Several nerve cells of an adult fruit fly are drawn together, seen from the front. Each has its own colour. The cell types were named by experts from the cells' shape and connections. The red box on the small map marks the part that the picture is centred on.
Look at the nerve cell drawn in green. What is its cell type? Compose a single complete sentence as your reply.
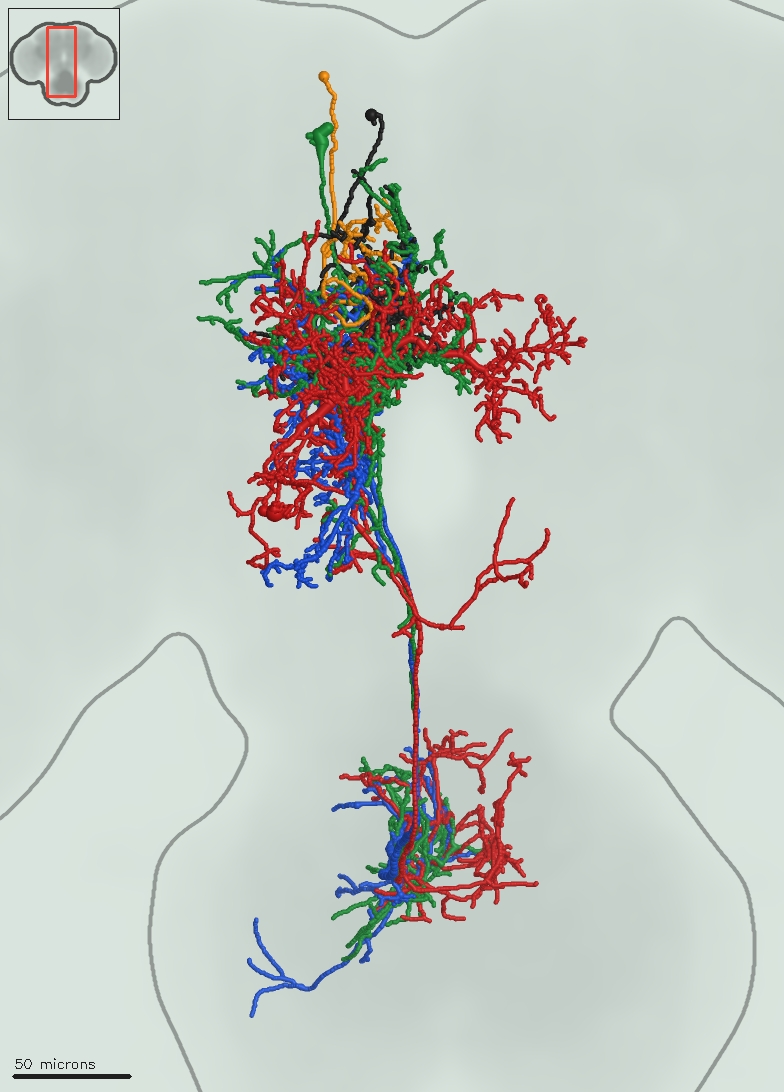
The cell type given to this neuron is DNpe055.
